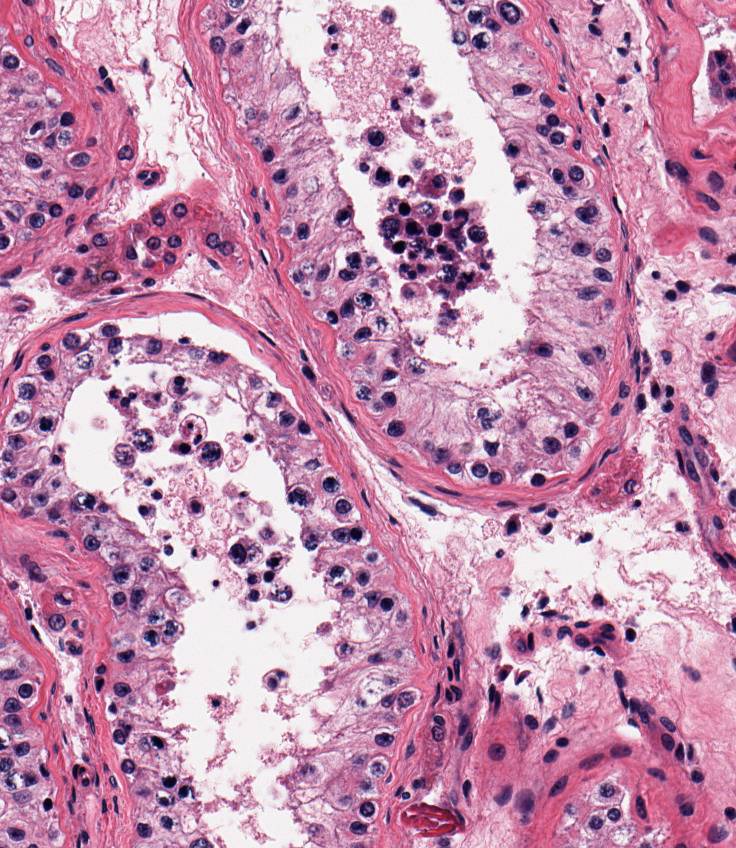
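Testis, H&E. Curved, cross-cut tubules lie side by side, separated by narrow strips of interstitial tissue. Tubule lining stratified, several cells deep; pale, wispy cytoplasm between nuclei. Many middle-layer cells: large round nuclei, coarse clumped dark chromatin. Lower right interstitium: cells with abundant pink cytoplasm and round nuclei.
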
